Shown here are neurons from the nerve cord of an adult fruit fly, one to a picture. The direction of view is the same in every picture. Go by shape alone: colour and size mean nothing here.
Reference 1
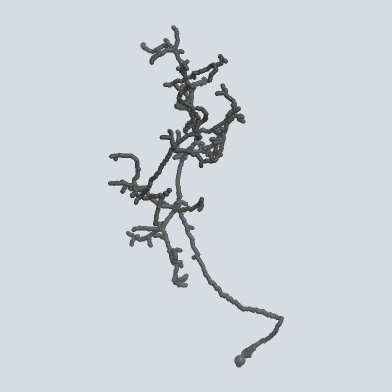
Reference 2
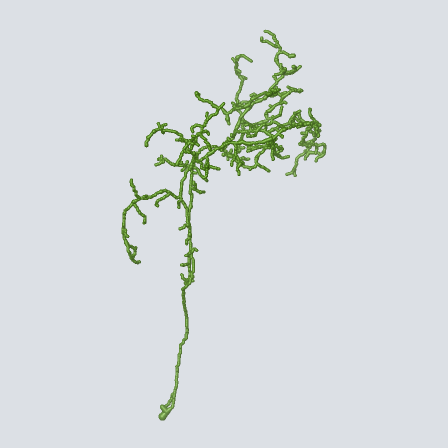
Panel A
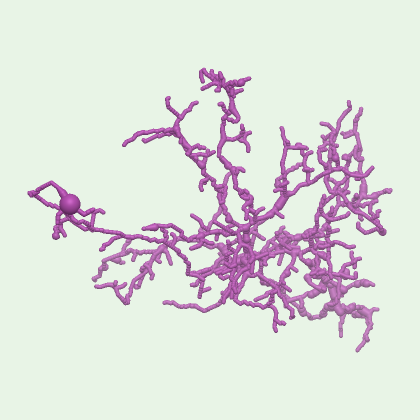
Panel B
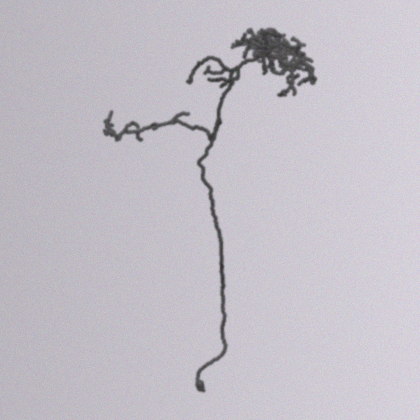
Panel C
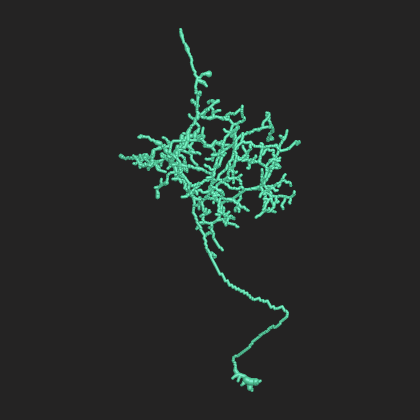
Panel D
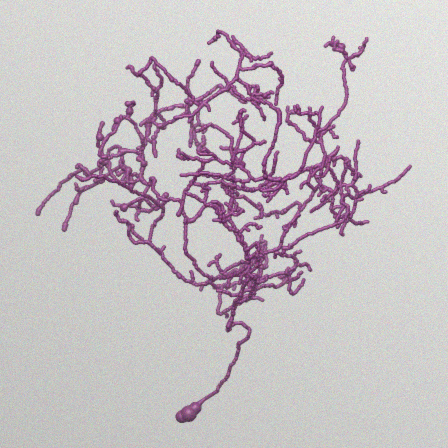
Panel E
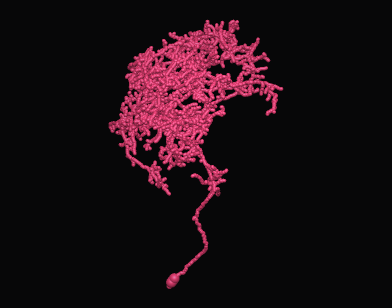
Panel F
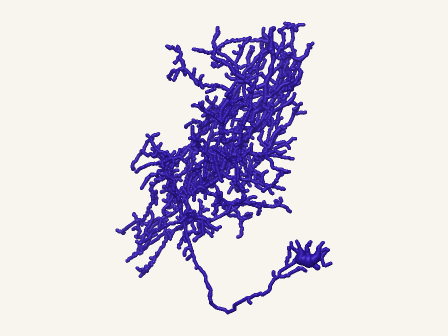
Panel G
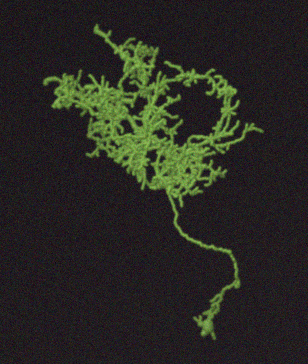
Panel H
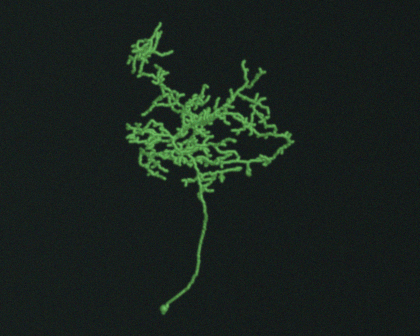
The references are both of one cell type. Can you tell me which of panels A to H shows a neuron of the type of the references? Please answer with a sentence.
Panel F is of the same cell type.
